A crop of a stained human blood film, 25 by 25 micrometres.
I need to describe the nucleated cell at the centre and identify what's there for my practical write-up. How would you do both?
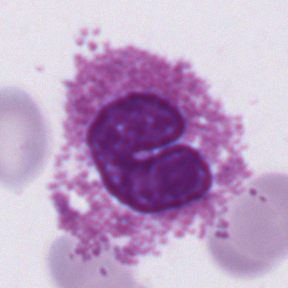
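A curved nuclear band bends into a C, notch open to the right; its ends are joined by a broad stretch of nucleus, not a thin thread. Chromatin is dense, deep purple throughout. Coarse round granules of fairly even size pack the cytoplasm. Name: eosinophil.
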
